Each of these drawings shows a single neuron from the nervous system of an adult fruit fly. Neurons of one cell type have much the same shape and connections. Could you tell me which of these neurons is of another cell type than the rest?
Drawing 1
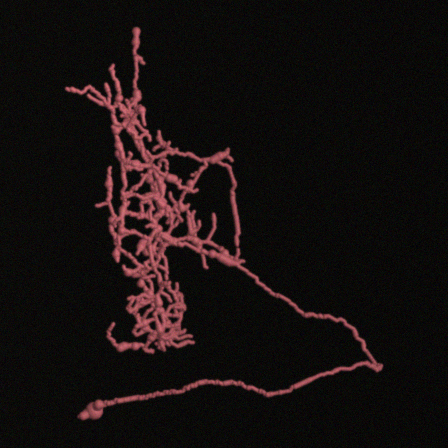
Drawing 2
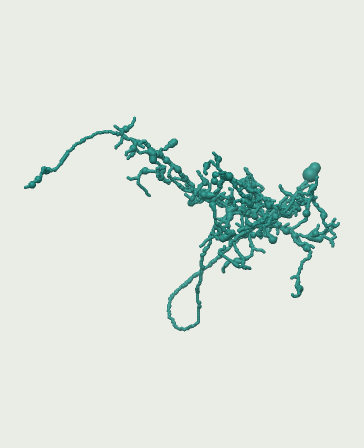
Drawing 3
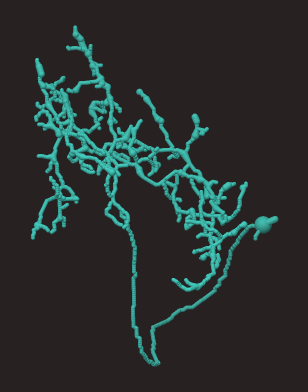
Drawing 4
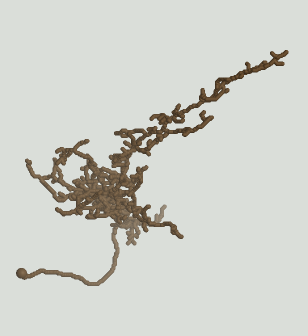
4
